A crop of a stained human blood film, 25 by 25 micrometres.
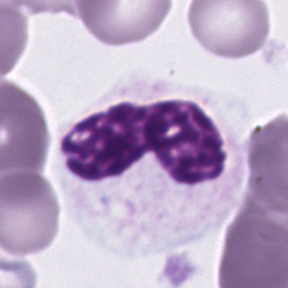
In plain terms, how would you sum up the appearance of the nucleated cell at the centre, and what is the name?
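Looking at the nucleus first, I see two lobes joined by a broad middle part. Its lower side is indented, too. The chromatin is dark purple and coarsely clumped, with pale gaps between the clumps. Fine lilac granules are scattered sparsely through the cytoplasm. This one is a band neutrophil.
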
